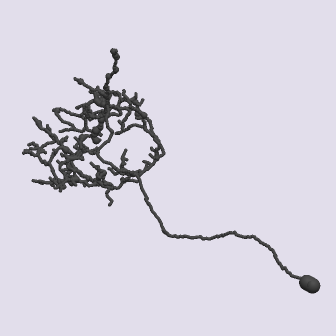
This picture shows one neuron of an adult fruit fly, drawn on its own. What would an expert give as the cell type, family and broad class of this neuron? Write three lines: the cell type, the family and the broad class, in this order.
IN14A107
hemilineage 14A
nerve-cord intrinsic neuron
